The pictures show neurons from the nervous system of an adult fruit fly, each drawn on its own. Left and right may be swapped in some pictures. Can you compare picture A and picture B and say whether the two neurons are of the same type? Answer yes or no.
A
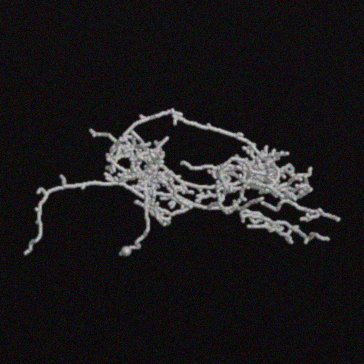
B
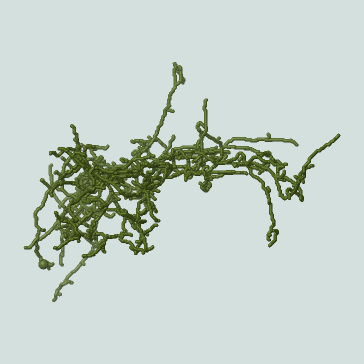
yes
